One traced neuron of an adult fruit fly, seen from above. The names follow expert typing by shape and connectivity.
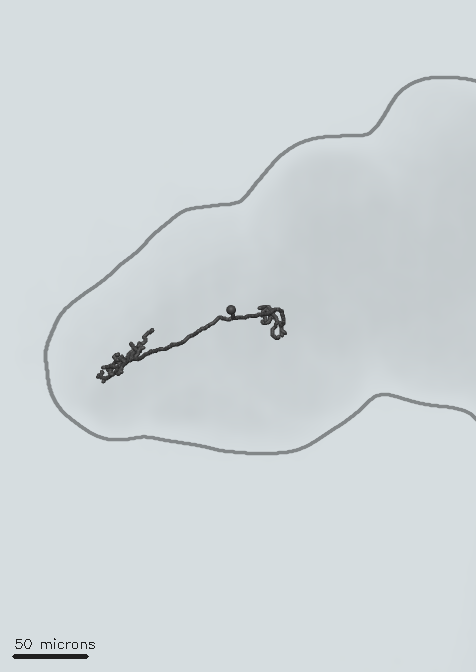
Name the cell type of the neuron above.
MeLo5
